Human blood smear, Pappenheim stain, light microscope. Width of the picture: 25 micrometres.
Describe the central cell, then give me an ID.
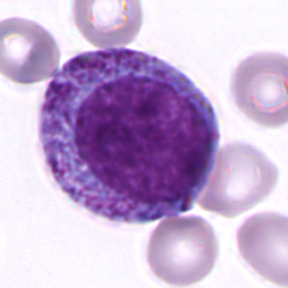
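Round and smooth in outline, this cell has its nucleus set off-centre toward the right. Its chromatin is fine and evenly spread rather than coarsely clumped, and many purple granules crowd the cytoplasm. This cell is a promyelocyte.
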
